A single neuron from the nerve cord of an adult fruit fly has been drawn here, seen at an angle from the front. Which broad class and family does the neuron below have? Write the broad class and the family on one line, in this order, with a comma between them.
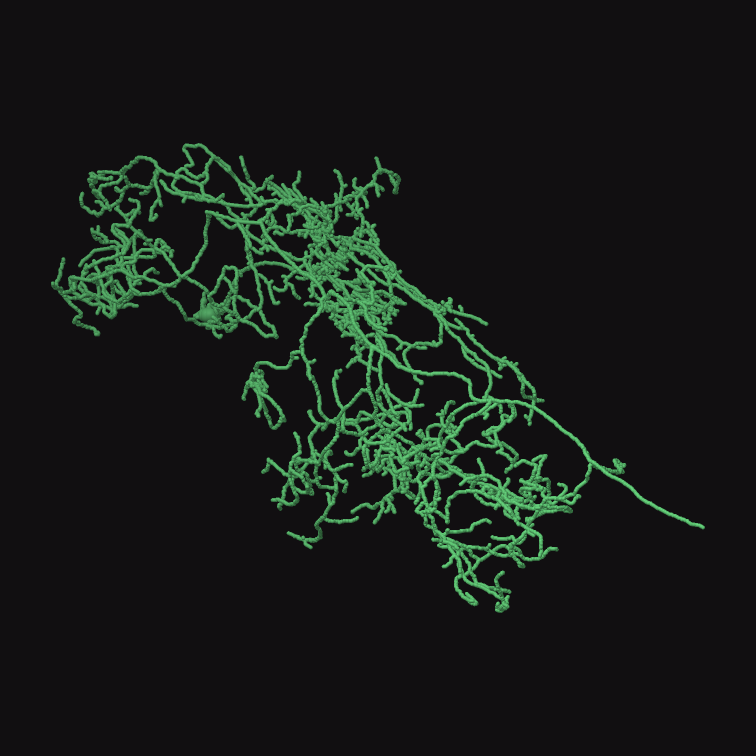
ascending neuron, hemilineage 27X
